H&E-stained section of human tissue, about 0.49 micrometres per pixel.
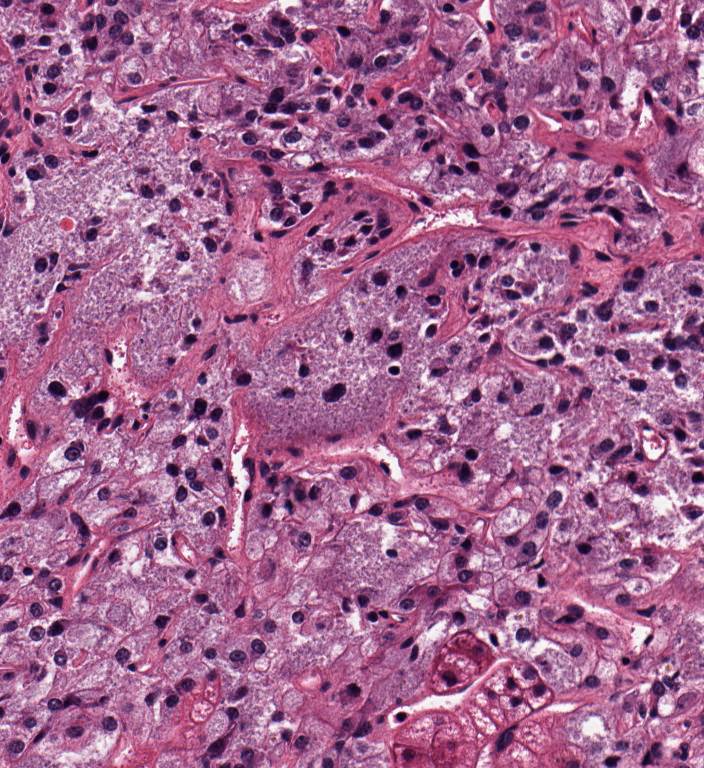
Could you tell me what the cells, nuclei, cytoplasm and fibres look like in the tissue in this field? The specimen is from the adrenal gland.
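Throughout: nests and sheets of cells divided by thin pink fibrous septa. Septa: thin, branching bands of pink collagen, not broad sheets. Most cells: abundant pale, finely granular cytoplasm. Bottom right: small group with cytoplasm more deeply eosinophilic than in the surrounding cells.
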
